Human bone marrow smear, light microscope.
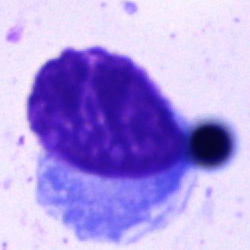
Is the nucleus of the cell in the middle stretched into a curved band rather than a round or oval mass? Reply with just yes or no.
No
